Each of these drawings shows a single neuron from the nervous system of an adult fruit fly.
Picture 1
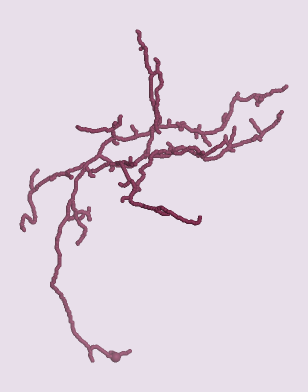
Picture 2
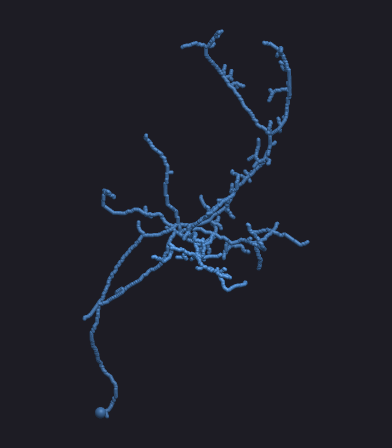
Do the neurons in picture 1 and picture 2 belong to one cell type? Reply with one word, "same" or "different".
different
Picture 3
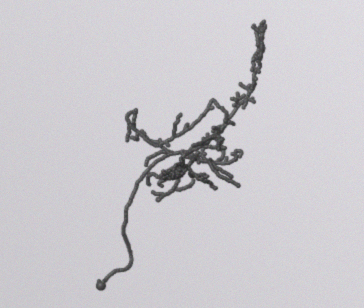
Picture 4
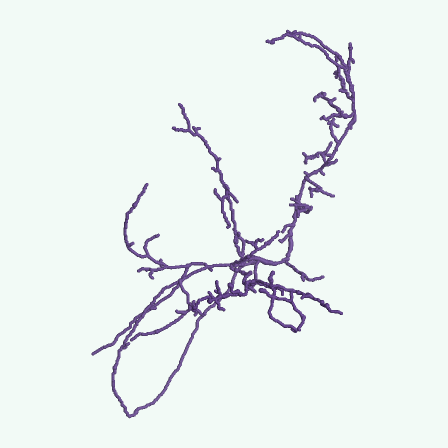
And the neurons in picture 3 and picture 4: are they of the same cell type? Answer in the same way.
same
